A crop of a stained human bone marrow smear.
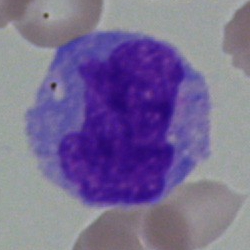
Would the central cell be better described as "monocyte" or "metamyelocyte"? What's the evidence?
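Monocyte, not metamyelocyte. Deciding point: the cytoplasm is pale blue-grey.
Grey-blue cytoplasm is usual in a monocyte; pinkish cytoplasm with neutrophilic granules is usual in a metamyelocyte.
Also seen: nucleus irregular and folded, with indented, lobe-like contours. Moderate cytoplasmic rim, broader on the left of the nucleus than on the right. One small clear vacuole in the cytoplasm on the left side.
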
